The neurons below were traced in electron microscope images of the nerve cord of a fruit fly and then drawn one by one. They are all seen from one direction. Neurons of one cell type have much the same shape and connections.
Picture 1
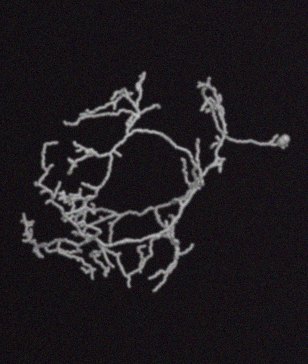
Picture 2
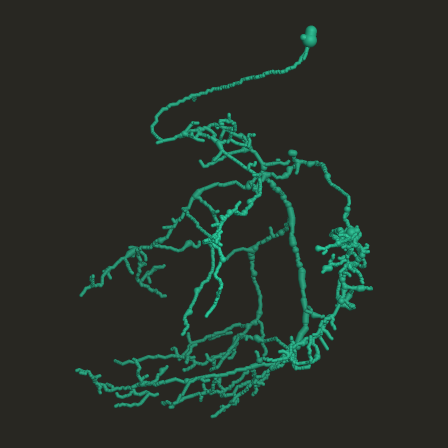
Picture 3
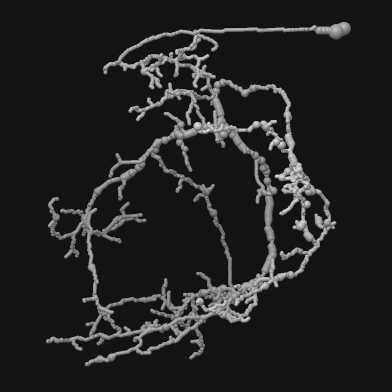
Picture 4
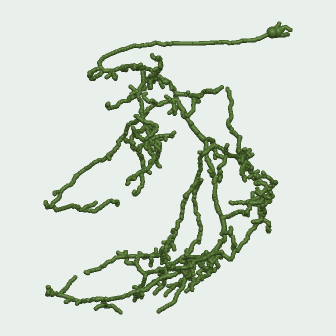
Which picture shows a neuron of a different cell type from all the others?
1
